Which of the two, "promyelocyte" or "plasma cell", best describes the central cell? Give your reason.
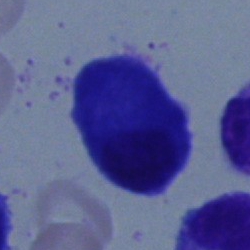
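This one is a plasma cell. Its outline is oval, the long axis running from upper left to lower right. It stains a deep blue-violet throughout, though the lower right part is darker than the upper left. I can't see any vacuoles in it.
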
